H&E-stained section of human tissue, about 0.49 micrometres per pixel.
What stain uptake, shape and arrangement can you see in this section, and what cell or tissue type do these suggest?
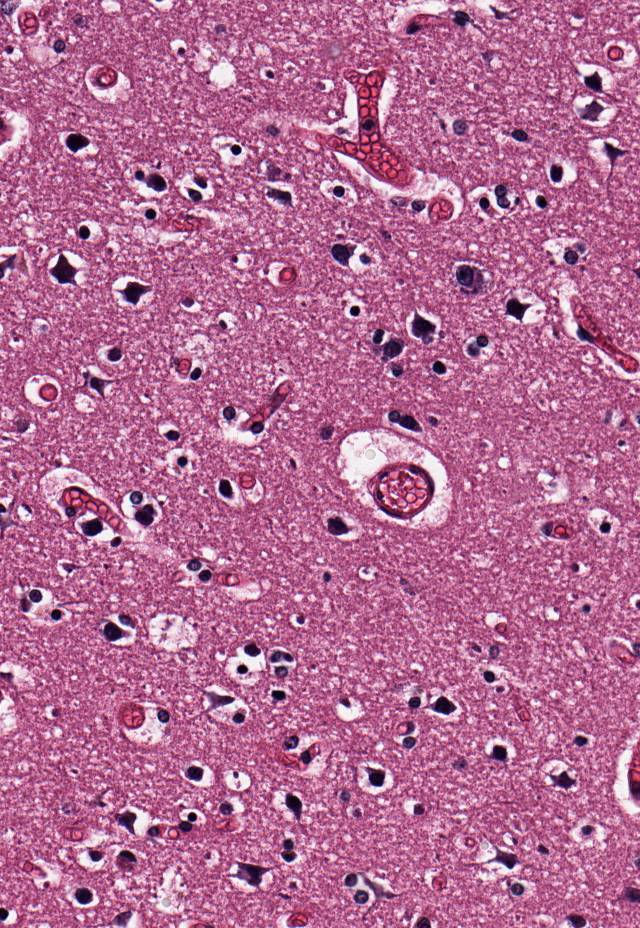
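Notice the finely granular pink matrix throughout, with no epithelium, glands, tubules or fat cells. Right of centre, a round cross-cut vessel packed with red blood cells lies in a wide clear space. A Y-shaped capillary branches near the top centre. This is cerebral cortex.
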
